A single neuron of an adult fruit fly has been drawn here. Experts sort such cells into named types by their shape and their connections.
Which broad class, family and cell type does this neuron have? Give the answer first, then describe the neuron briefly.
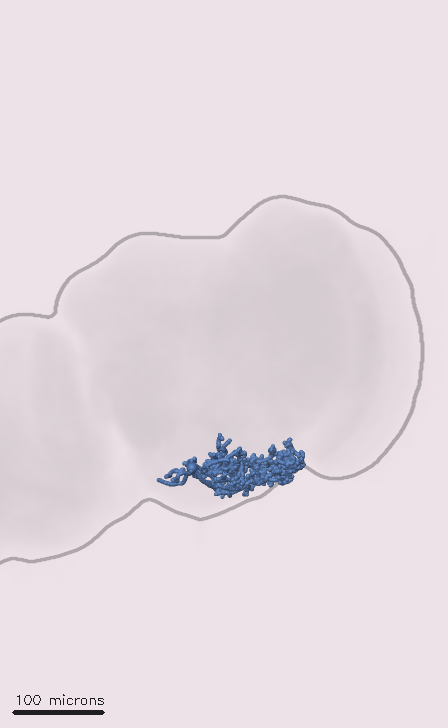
It is a central-brain intrinsic neuron. Its family is hemilineage MD_SA1. Its cell type is GNG467. From left to right in the picture it spans about 170 microns. In this view it is wider than it is tall.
